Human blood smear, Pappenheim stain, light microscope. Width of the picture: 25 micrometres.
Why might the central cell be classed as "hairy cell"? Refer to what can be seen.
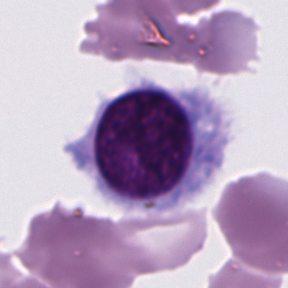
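The fine hair-like strands fringing the edge of the cytoplasm go with a hairy cell.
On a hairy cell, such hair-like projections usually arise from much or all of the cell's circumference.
Otherwise, the chromatin is dark purple and mottled, and the cytoplasm is pale blue. The rim of cytoplasm is wider on the right side of the nucleus than on the left.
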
